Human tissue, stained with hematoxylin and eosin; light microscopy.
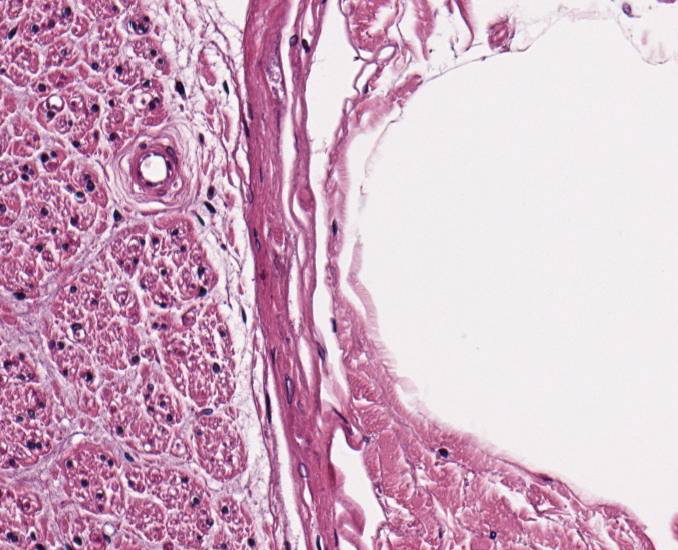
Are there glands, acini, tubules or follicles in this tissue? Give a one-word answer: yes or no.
No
